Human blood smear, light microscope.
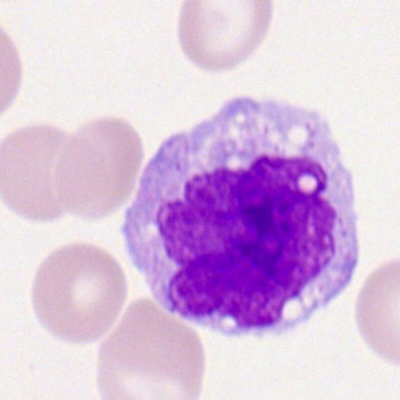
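Monocyte, the central cell. Notice that no nucleoli can be seen in the nucleus. Around it lies a moderate rim of pale grey-blue cytoplasm, and within that you can pick out several small, round, clear vacuoles. There are no coarse or brightly coloured granules in the cytoplasm.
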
